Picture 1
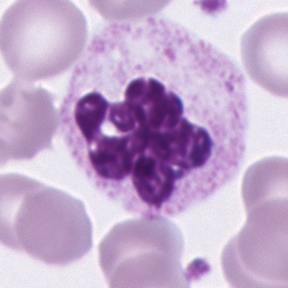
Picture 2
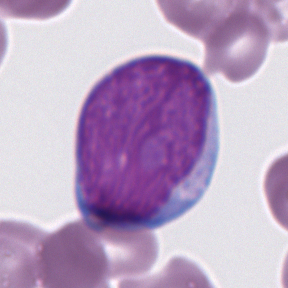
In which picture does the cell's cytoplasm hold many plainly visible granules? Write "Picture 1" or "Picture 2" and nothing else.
Picture 1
